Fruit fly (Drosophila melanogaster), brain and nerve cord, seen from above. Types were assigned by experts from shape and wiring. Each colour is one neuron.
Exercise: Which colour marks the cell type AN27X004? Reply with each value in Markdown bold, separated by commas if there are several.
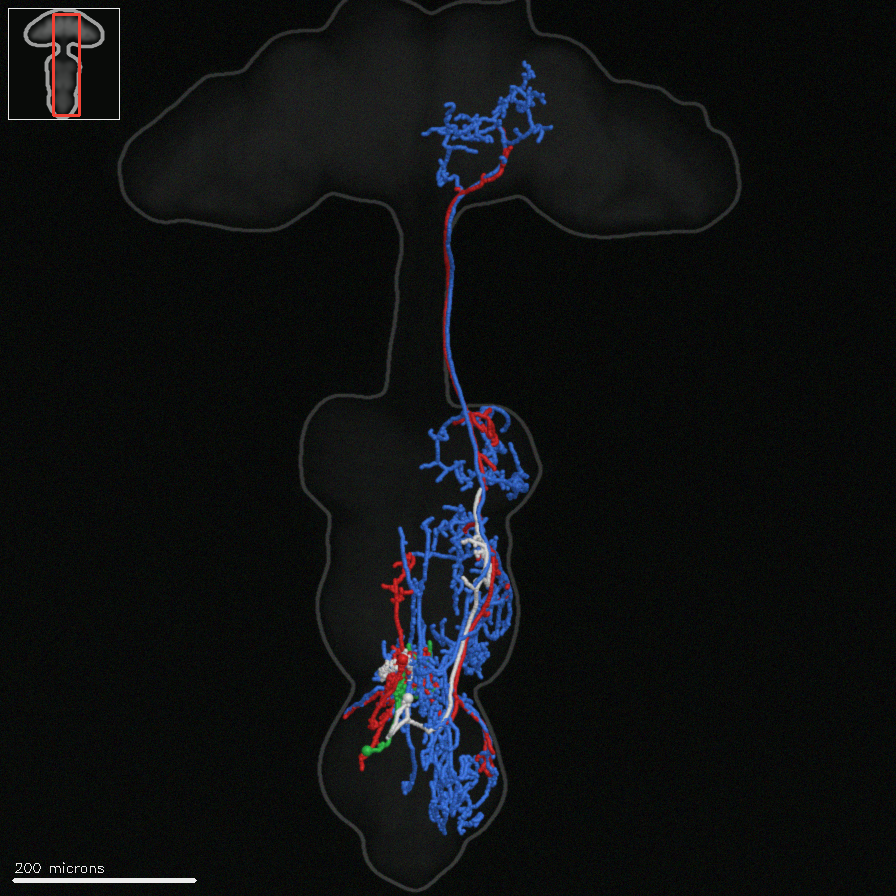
**blue**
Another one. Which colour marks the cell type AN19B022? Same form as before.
**red**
